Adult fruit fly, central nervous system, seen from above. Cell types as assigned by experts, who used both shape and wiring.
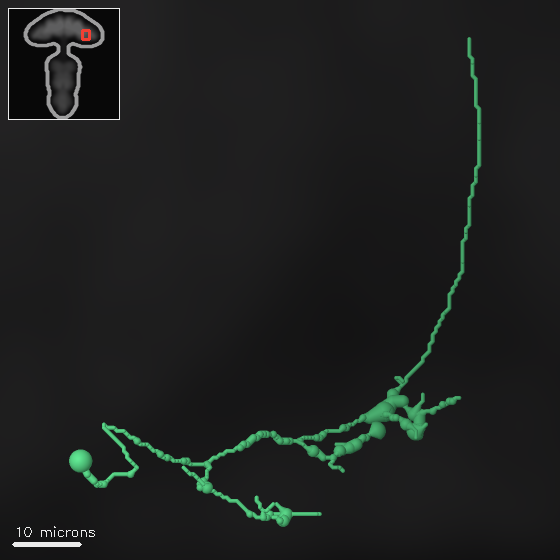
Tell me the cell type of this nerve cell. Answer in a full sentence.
The cell type is C3.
